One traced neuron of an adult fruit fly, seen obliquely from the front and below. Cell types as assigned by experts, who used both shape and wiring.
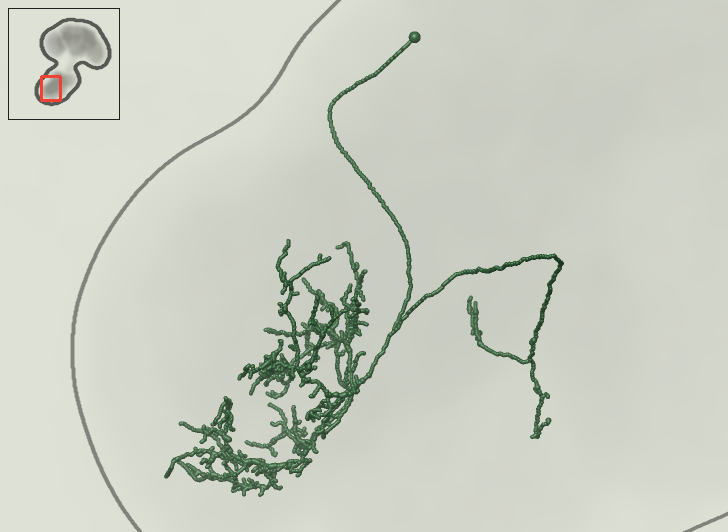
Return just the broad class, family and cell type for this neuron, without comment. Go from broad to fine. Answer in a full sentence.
A nerve-cord intrinsic neuron of hemilineage 23B, type IN23B028.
